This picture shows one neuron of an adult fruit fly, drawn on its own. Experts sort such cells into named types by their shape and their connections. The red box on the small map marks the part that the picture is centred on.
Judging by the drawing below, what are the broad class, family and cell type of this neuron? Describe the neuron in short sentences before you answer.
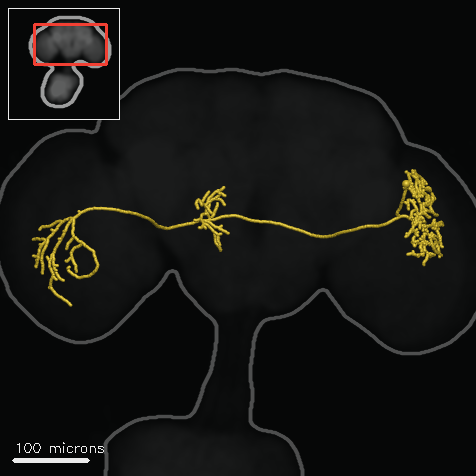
Its cell body lies on the right of the picture. From left to right in the picture it spans about 550 microns. It is an optic-lobe intrinsic neuron. Its family is hemilineage VPNl&d1_lateral. It is of cell type MeVPMe5.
